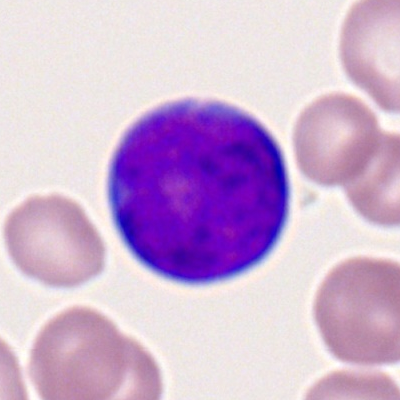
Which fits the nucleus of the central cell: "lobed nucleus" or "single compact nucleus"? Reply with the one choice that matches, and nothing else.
Single compact nucleus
